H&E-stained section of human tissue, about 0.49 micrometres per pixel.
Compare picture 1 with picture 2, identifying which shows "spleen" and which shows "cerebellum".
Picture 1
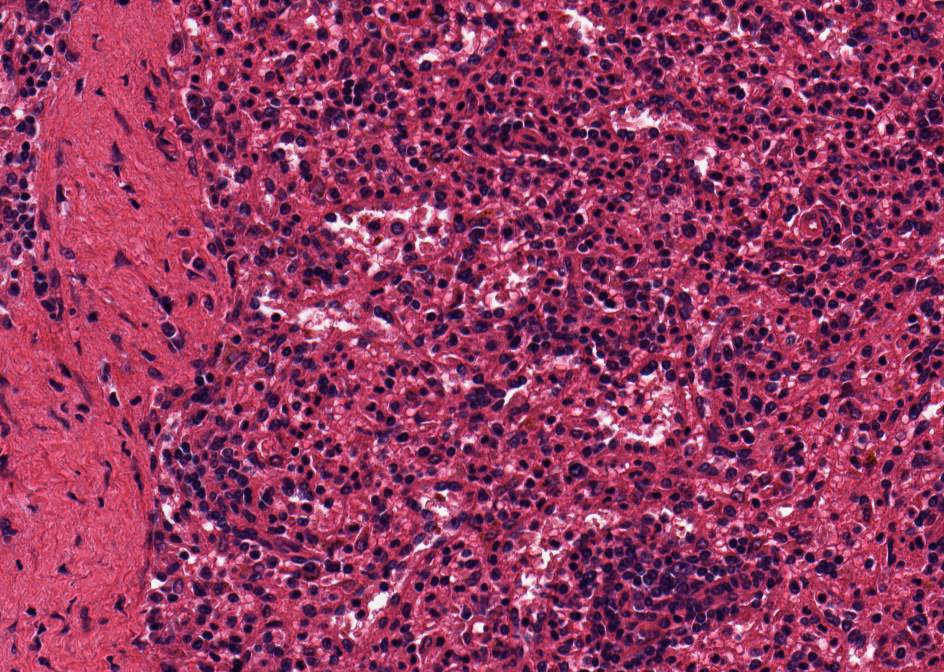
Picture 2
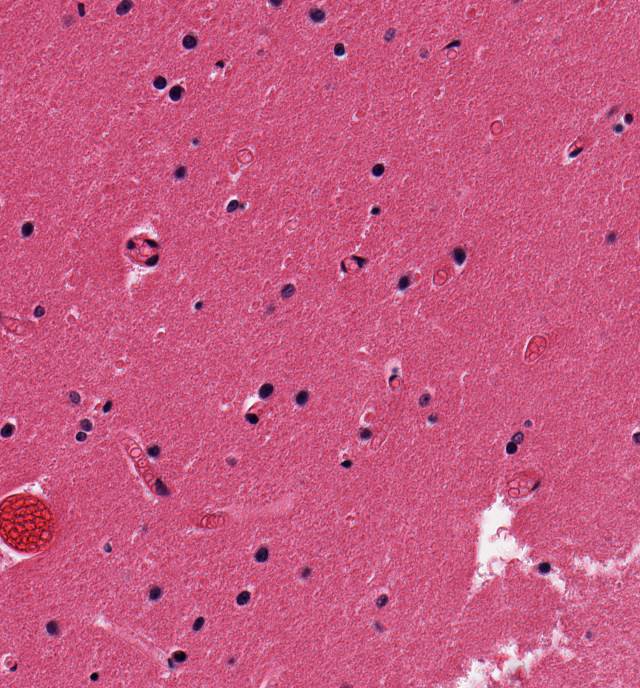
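You'll find the spleen in picture 1 and the cerebellum in picture 2. In picture 1, a densely cellular sheet of round cells fills most of the field, to the right of a fibrous band along the left edge. That band is dense pink collagen whose spindle-shaped nuclei run roughly top to bottom. Most cells in the sheet have small, round, dark nuclei with a thin rim of pink cytoplasm, and a few golden-brown pigment granules lie among them. Picture 2 is instead a uniform pink, finely granular to fibrillary background, with no glands, epithelium or other organised units. Small, round, dark nuclei are scattered through it singly and fairly evenly. A larger round vessel at the lower left edge is tightly packed with red blood cells.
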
